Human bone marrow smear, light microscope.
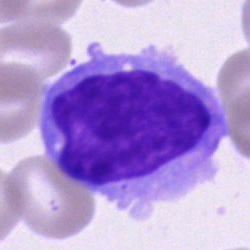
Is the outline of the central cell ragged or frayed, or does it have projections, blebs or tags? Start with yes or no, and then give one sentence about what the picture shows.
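Yes. Small rounded blebs stand out from the cell edge along the top and bottom.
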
